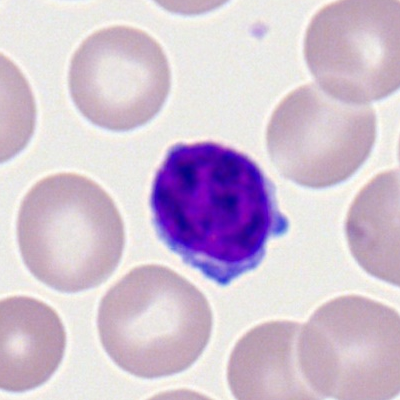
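Lymphocyte (central cell) with dense, dark purple chromatin in coarse clumps and no visible nucleoli. The cytoplasm lacks granules, and a small blue bulge of it projects from the right side of the cell.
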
